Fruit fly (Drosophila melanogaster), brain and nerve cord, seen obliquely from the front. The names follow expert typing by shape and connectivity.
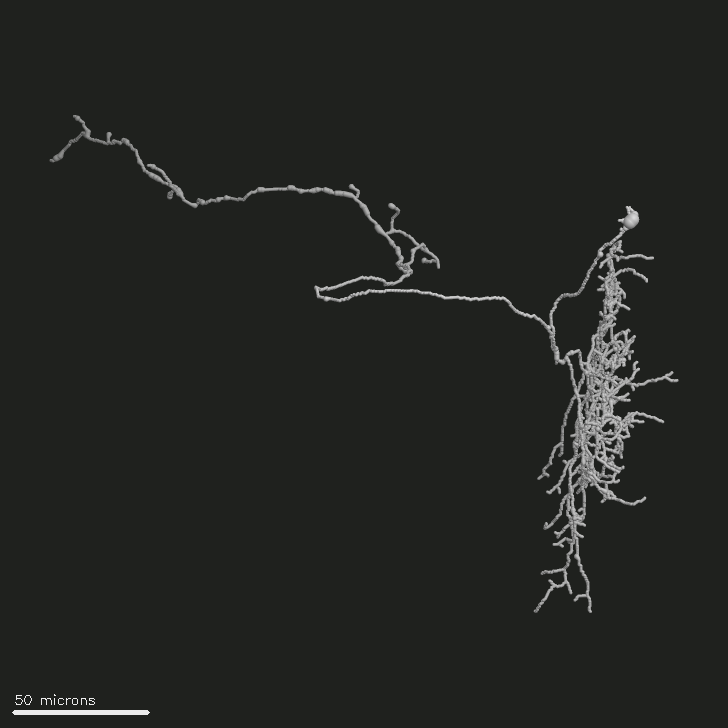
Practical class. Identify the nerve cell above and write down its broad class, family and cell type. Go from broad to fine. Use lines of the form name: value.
broad class: visual projection neuron
family: LoVP
cell type: LoVP32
